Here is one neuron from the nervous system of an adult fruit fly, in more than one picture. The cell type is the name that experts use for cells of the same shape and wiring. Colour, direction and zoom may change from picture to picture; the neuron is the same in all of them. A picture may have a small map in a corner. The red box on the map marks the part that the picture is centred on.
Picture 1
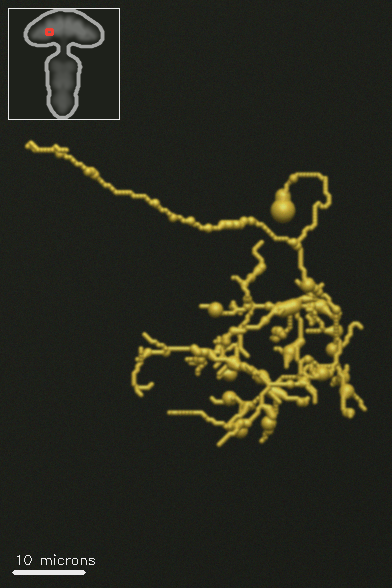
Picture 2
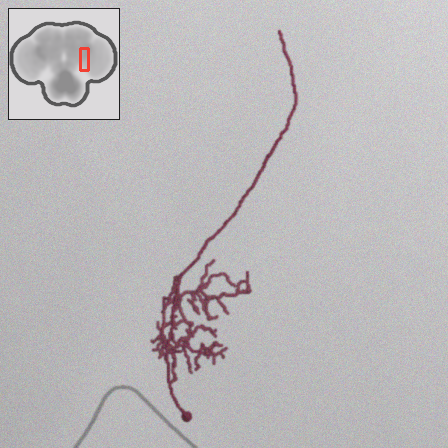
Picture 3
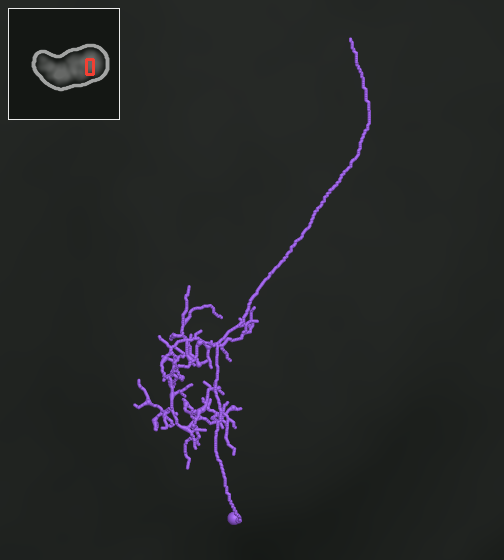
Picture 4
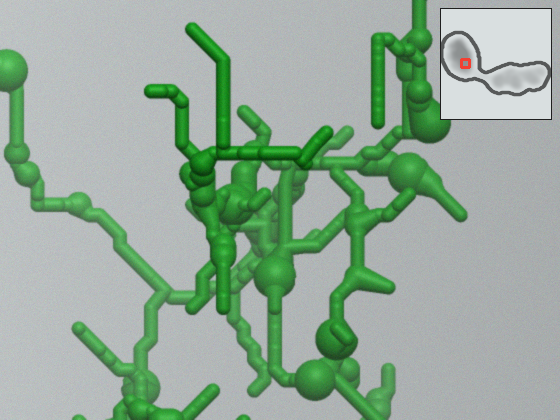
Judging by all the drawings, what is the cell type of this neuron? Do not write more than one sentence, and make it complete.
Included in the cell type LoVP1 is this neuron.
